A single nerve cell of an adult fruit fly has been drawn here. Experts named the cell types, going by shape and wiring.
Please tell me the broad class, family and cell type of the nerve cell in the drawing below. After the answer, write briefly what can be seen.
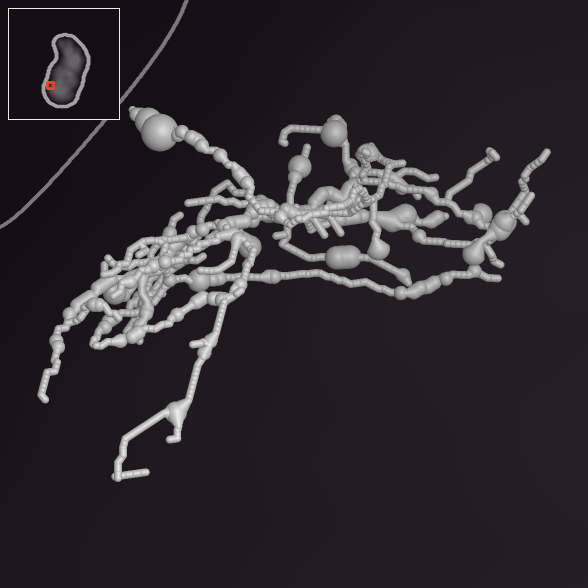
This is a central-brain intrinsic neuron. Its family is hemilineage SLPpm2. Its cell type is CB4157. The cell body is at the upper left of the picture. Dozens of branch ends can be seen.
